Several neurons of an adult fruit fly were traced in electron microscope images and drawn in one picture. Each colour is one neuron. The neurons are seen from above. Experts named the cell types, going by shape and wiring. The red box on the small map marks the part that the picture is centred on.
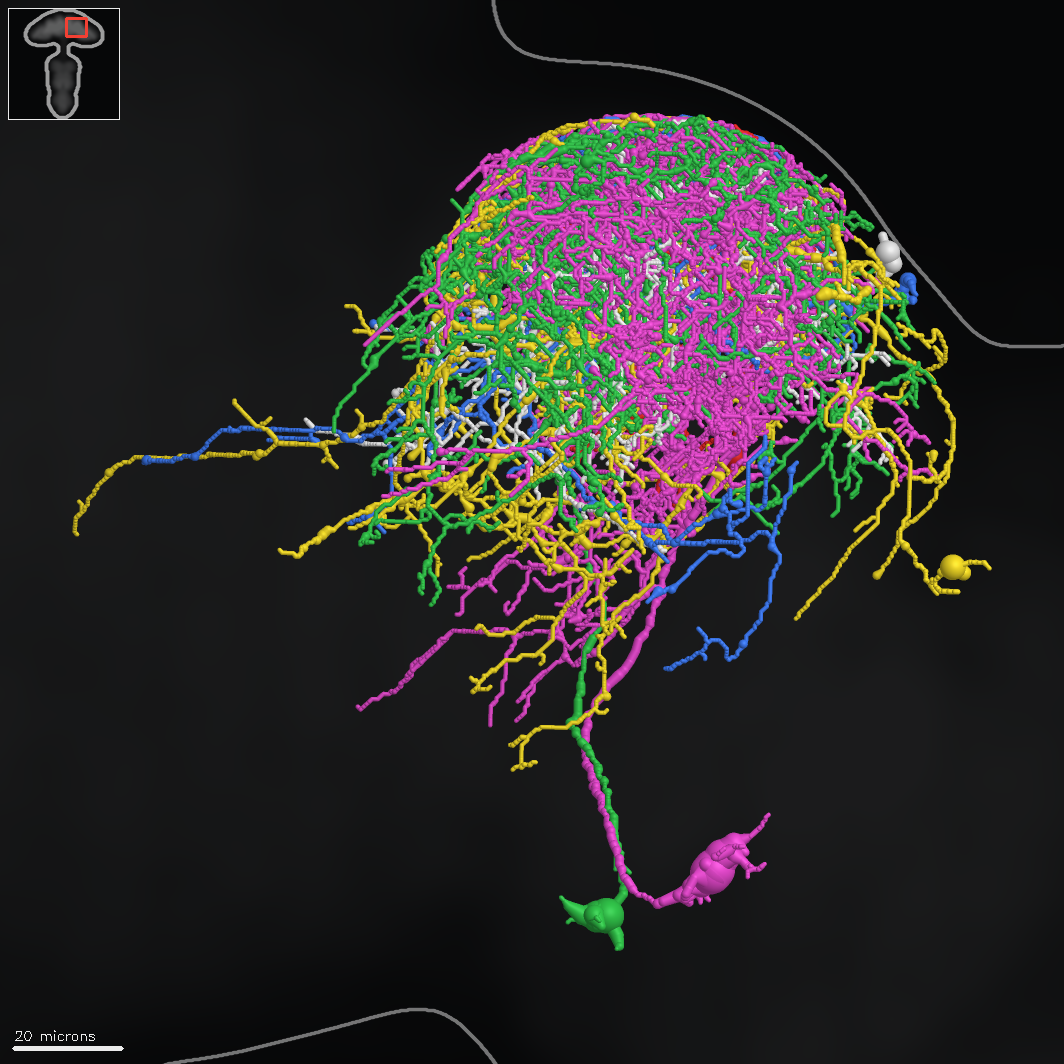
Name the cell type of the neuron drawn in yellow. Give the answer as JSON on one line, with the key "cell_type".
{"cell_type": "AVLP437"}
